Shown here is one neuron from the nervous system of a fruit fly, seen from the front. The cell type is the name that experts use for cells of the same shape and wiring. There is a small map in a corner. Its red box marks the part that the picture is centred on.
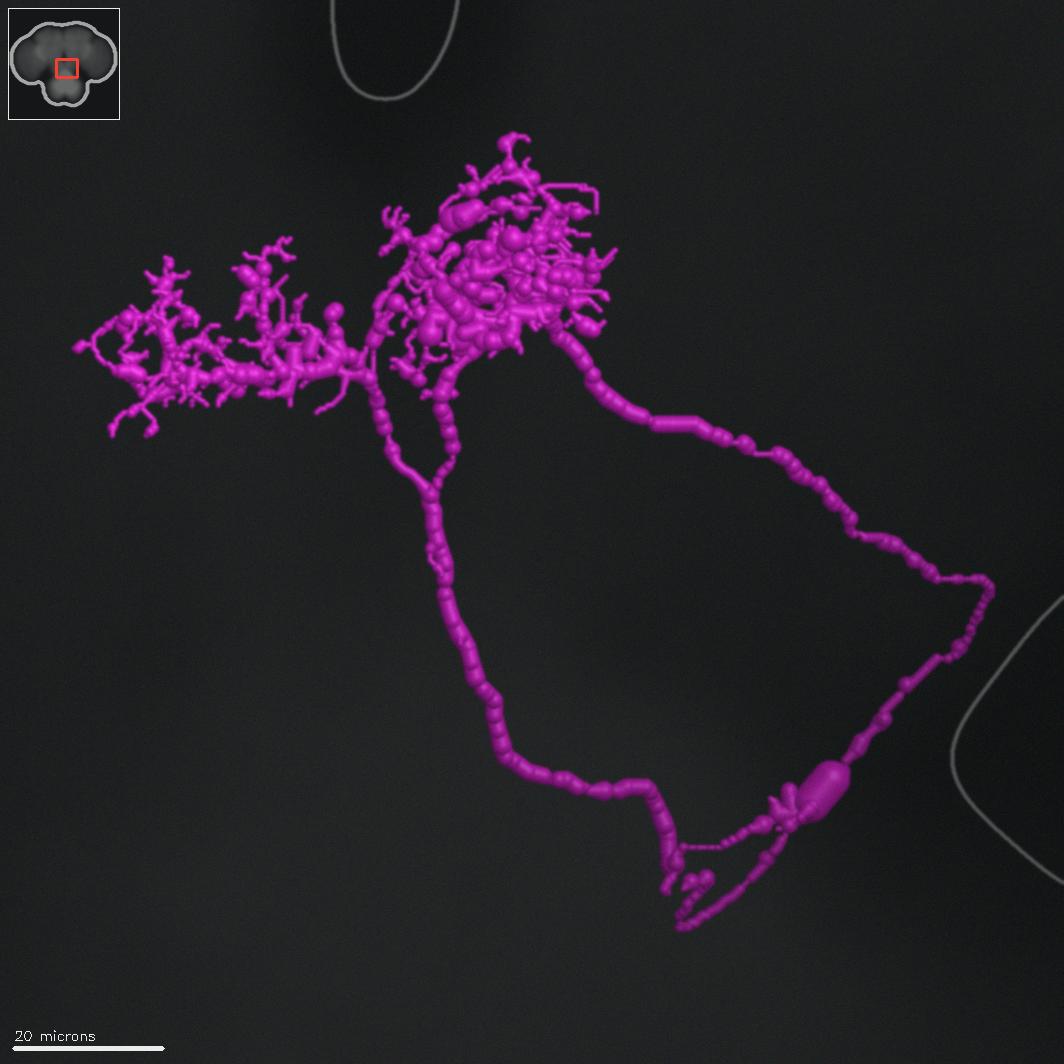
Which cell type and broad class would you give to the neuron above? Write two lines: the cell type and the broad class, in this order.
GNG196
central-brain intrinsic neuron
